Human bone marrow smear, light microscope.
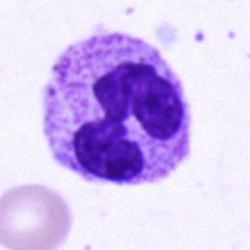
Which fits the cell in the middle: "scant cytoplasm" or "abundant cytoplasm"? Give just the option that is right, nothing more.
Abundant cytoplasm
